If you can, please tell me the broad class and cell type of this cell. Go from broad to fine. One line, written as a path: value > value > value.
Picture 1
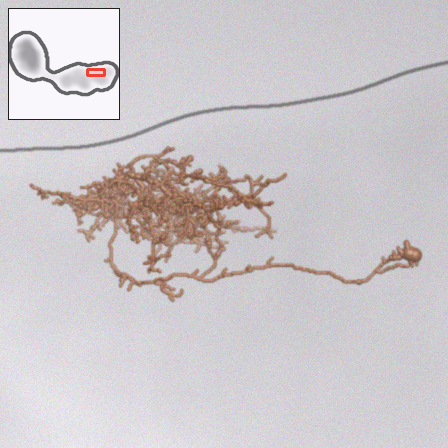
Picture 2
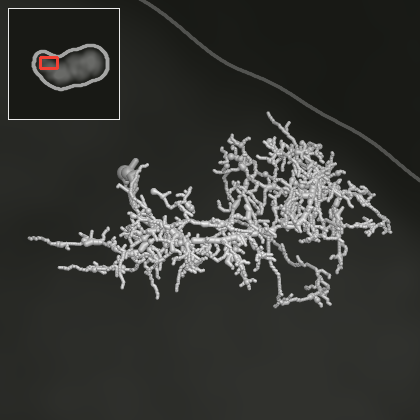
nerve-cord intrinsic neuron > INXXX235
